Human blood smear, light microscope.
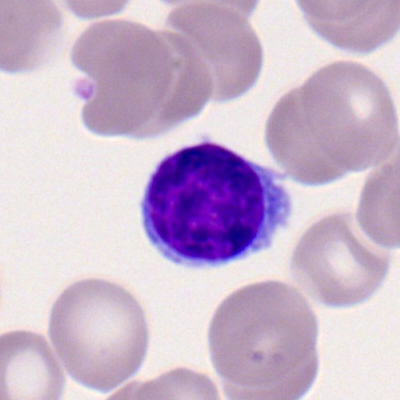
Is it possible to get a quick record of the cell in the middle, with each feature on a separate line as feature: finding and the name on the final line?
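Shape: roughly round outline
Chromatin: dense and dark purple, with darker clumped patches
Granules: none visible in the cytoplasm
Cytoplasmic edge: ragged on the right, with small projections
Cell: lymphocyte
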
